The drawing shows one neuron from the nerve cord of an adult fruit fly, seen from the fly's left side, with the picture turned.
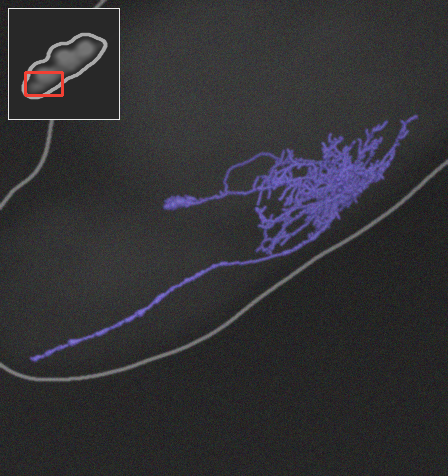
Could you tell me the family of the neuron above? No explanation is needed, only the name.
hemilineage 06A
